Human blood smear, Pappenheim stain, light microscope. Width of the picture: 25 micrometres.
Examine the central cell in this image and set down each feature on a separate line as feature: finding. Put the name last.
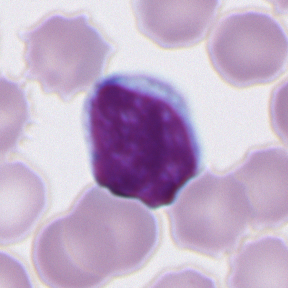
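Chromatin: dark purple, coarsely clumped, paler streaks between clumps
Nucleus: single unlobed mass
Lower edge: nucleus reaches cell border, no visible cytoplasm
Cytoplasm: no granules
Cell: typical lymphocyte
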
